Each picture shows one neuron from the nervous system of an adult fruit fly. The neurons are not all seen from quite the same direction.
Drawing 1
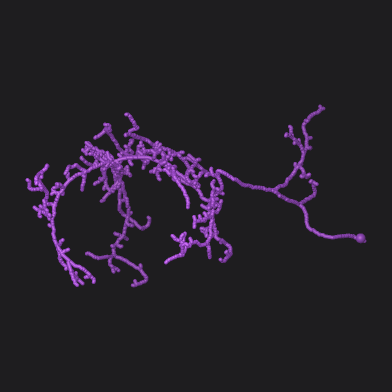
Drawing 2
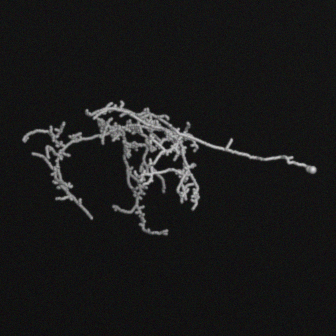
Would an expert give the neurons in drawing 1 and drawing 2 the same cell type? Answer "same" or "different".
same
